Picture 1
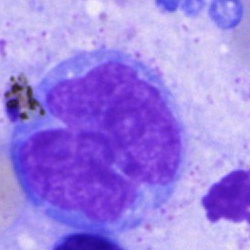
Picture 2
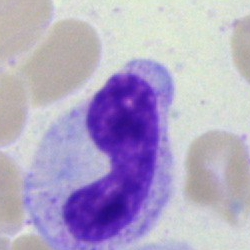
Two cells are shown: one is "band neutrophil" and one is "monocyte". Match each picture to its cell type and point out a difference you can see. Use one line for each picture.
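Picture 1 – monocyte. The nucleus fills most of the cell.
Picture 2 – band neutrophil. The cytoplasm is abundant and pale greyish-blue.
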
